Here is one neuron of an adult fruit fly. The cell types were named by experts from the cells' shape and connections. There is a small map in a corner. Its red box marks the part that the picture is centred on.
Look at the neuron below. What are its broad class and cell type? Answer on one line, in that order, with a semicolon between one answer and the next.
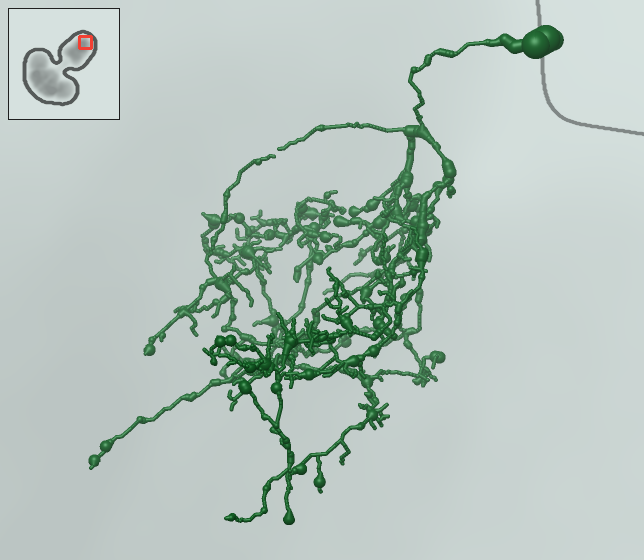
nerve-cord intrinsic neuron; INXXX405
